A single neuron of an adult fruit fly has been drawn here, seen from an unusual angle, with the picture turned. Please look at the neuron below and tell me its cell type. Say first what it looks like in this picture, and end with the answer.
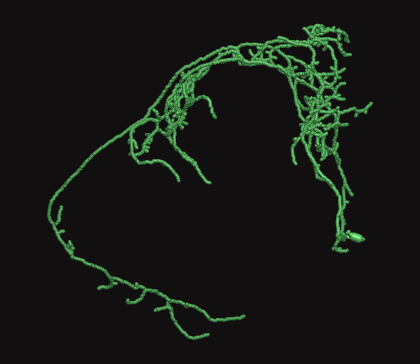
The picture shows dozens of branch ends. As drawn here it is about as wide as it is tall. Its broad class is central-brain intrinsic neuron. The cell type is pC1_16a.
